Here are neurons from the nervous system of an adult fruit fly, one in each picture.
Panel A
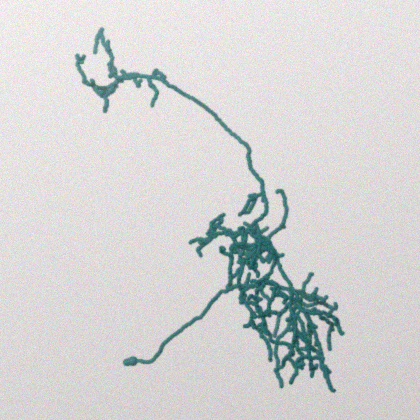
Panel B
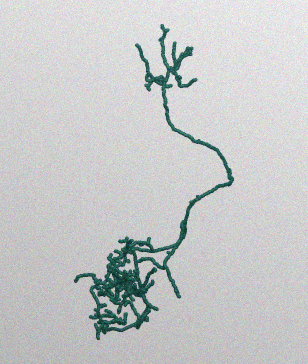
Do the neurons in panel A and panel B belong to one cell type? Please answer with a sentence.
They are of different cell types.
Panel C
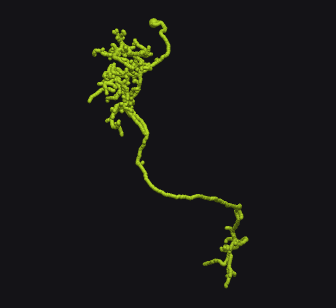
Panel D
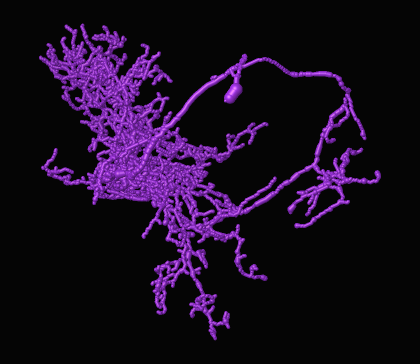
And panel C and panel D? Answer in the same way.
They are of different cell types.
